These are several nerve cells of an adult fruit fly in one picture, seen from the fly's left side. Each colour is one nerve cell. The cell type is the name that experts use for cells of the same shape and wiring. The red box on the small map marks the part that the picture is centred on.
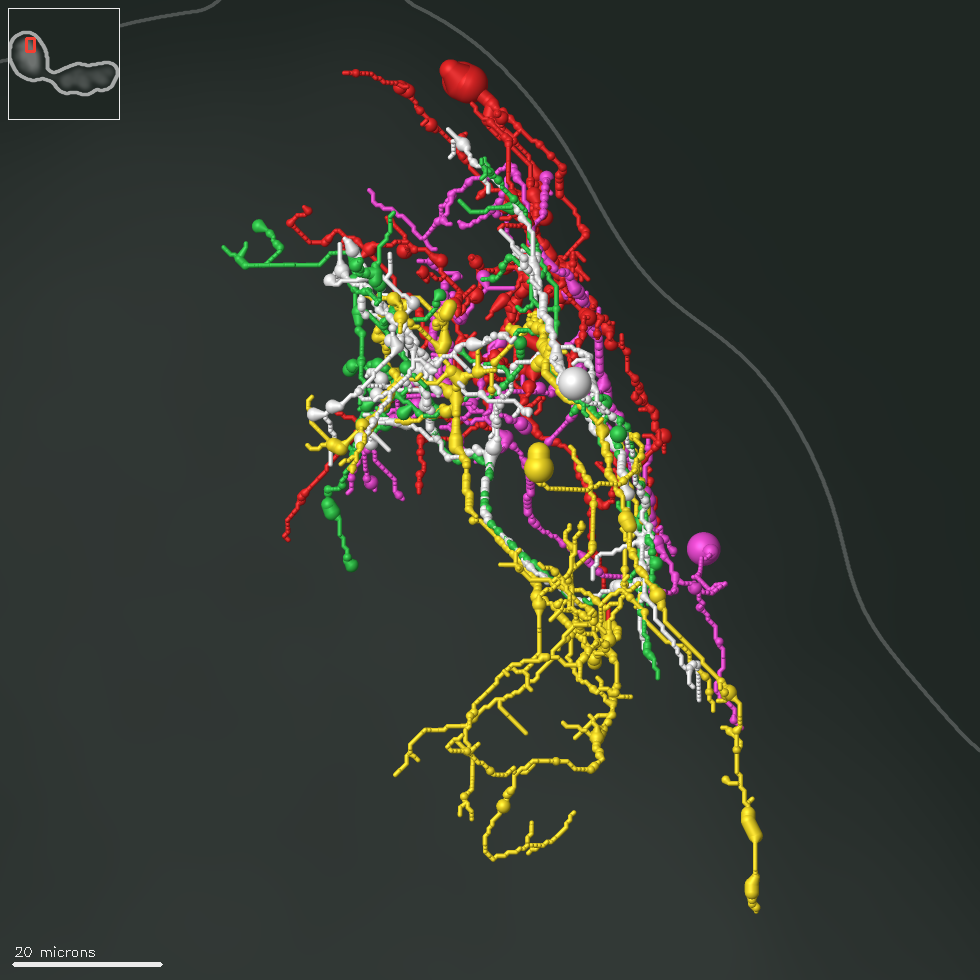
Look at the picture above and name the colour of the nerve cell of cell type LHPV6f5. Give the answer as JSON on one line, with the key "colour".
{"colour": "yellow"}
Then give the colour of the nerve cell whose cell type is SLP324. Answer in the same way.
{"colour": "green"}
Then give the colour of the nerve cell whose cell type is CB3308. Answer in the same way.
{"colour": "magenta"}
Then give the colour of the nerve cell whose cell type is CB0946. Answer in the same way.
{"colour": "white"}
